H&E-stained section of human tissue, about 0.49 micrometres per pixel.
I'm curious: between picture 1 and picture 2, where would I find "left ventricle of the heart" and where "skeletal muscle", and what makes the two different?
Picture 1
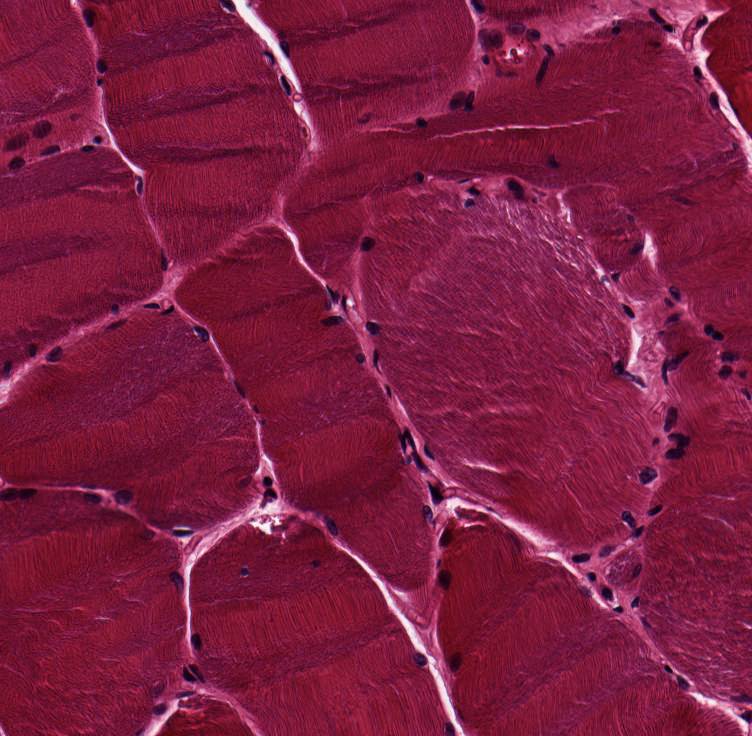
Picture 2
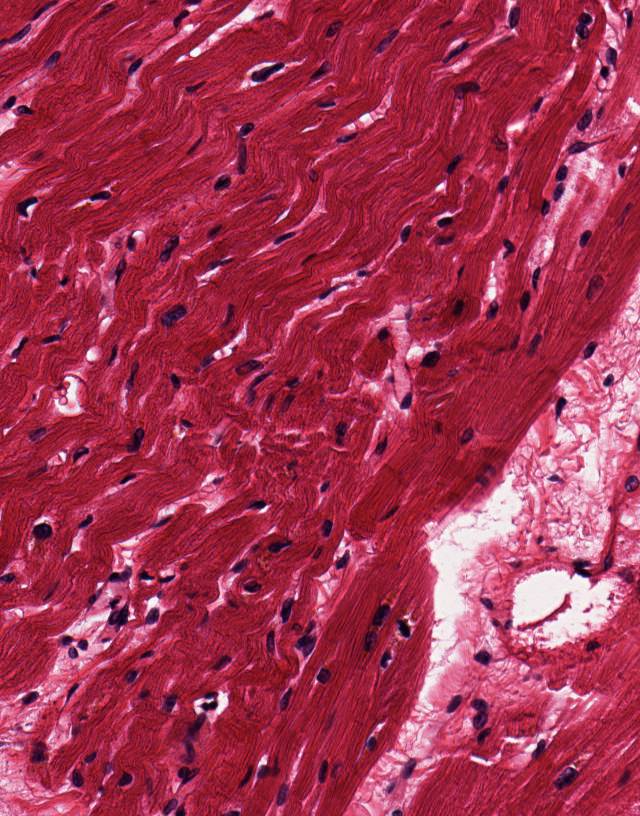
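Picture 1 is skeletal muscle and picture 2 is the left ventricle of the heart. In picture 1, closely packed polygonal fibres with deeply eosinophilic cytoplasm fill the field, and their small, dark, flattened nuclei sit at the fibre edges. In picture 2 the nuclei are oval and lie centrally, and the fibres branch and join neighbouring fibres.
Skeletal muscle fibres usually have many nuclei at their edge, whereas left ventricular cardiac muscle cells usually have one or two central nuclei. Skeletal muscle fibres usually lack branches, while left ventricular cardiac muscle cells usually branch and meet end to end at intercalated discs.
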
